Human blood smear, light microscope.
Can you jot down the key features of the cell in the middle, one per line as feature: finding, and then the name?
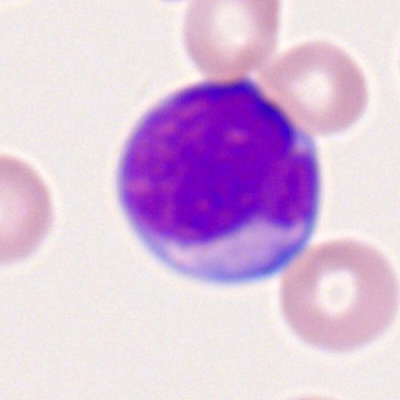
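Outline: round and smooth
Nucleus: fills most of the cell
Nuclear spots: several, small and pale
Cytoplasmic granules: none visible
Name: myeloblast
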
